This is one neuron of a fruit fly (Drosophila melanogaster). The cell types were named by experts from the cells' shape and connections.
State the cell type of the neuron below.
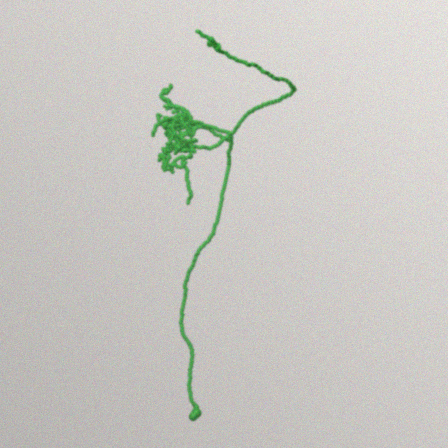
FC1B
